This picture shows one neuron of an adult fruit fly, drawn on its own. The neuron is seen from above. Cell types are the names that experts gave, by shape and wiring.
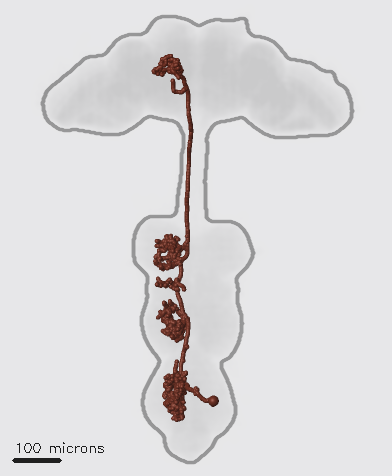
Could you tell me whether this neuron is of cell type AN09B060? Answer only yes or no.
yes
